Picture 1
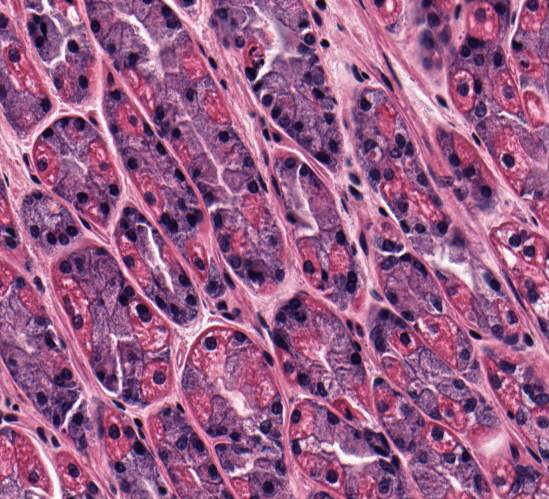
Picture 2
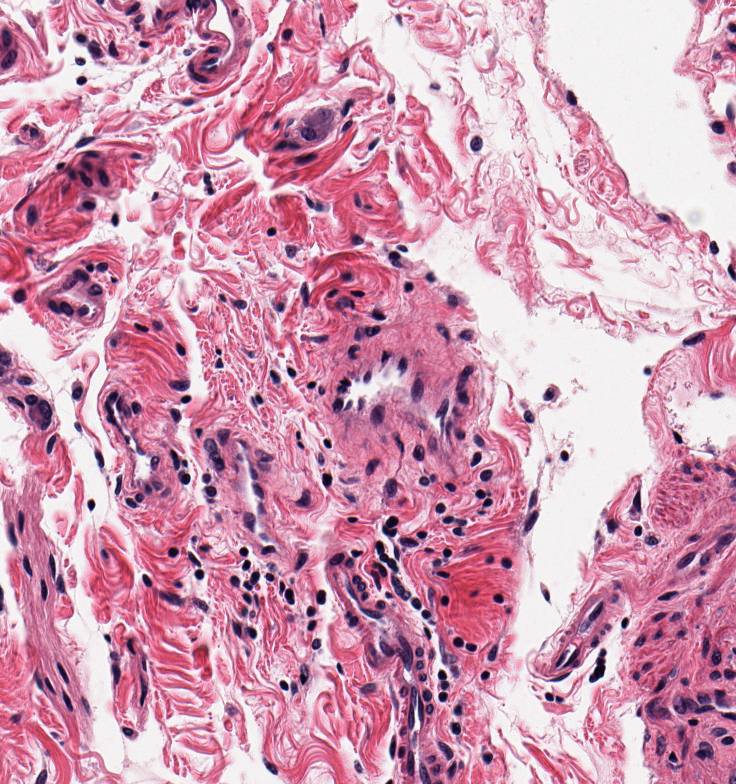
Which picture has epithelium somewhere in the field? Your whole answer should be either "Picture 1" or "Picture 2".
Picture 1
